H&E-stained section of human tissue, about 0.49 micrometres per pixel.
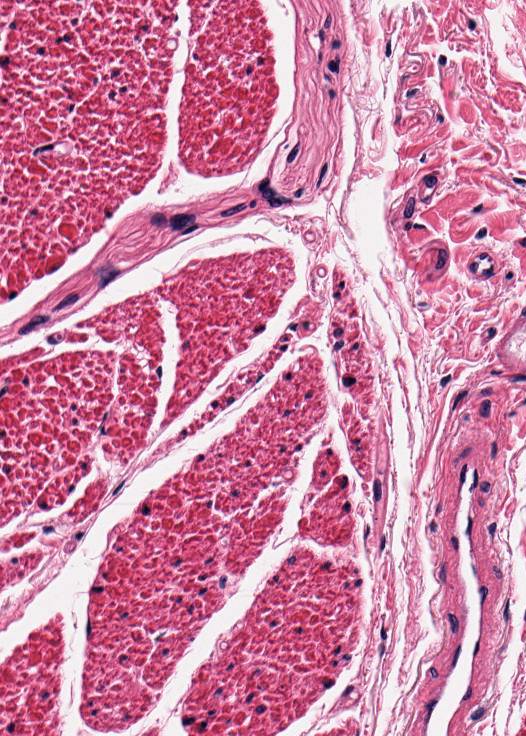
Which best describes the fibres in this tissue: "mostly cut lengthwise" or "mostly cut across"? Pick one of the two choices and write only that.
Mostly cut across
